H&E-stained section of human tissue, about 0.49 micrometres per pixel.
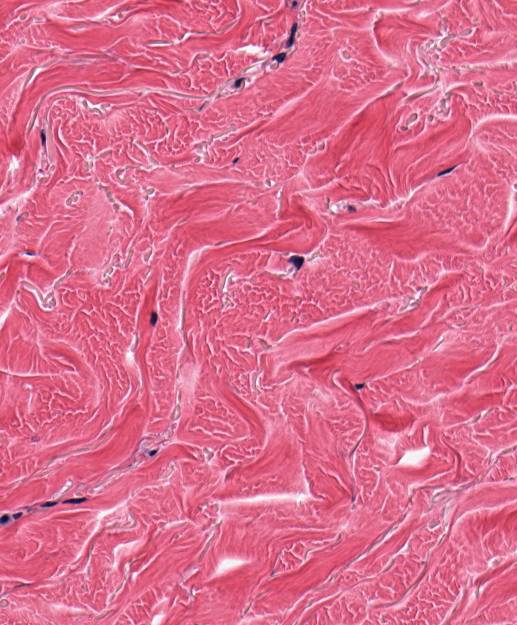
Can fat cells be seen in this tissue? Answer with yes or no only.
No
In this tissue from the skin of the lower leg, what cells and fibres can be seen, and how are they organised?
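What strikes me first is that thick, pink-staining collagen bundles fill the whole field, running in many different directions. Looking for cells, I find only a few nuclei scattered about. Those I do see are thin, elongated and darkly stained, as in fibroblasts. And they seem to sit in the narrow spaces between the bundles, not inside them.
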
